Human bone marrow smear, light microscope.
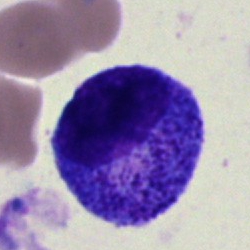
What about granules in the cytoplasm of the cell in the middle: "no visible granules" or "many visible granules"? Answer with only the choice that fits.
Many visible granules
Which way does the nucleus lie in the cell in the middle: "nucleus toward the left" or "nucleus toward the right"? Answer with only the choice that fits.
Nucleus toward the left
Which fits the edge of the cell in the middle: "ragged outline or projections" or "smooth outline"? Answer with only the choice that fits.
Smooth outline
